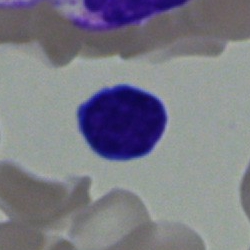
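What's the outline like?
Round and smooth.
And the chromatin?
Dense, staining a uniform dark blue-purple.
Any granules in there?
None, and no vacuoles either.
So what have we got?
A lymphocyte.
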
